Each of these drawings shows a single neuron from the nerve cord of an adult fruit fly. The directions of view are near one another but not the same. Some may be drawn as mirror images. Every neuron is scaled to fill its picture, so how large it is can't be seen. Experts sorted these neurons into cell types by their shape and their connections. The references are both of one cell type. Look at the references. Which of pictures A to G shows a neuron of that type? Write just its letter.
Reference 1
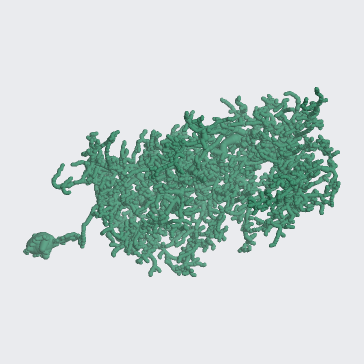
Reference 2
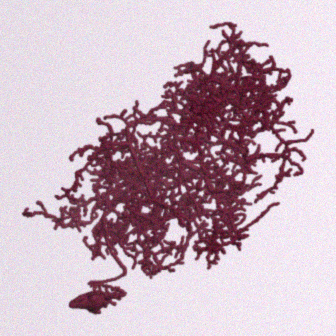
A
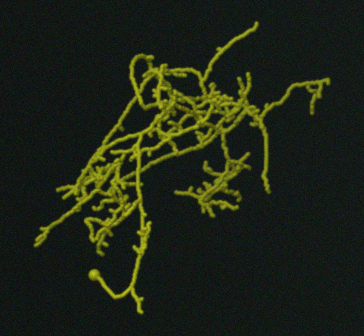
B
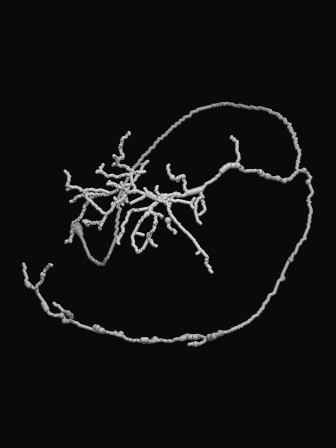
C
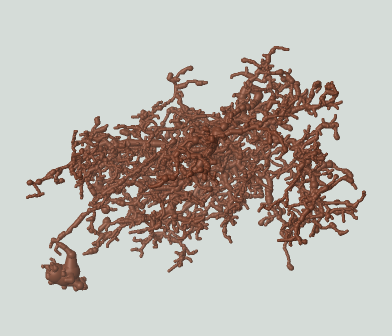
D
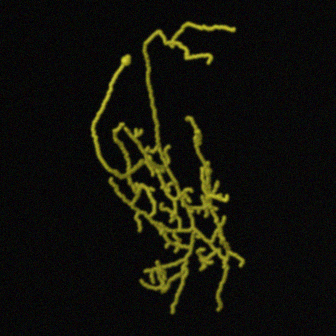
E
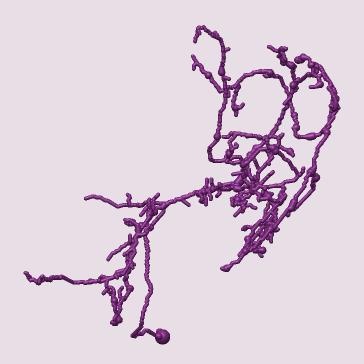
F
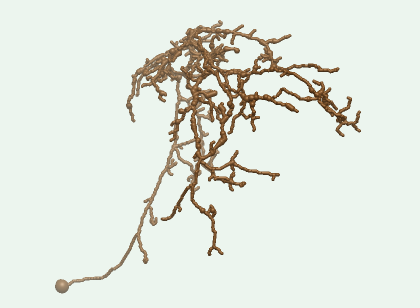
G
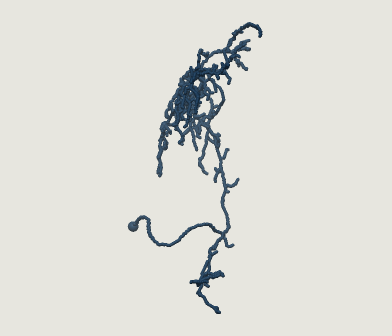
C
